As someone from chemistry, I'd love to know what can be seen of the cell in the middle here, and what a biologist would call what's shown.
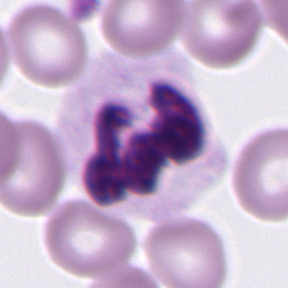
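Roughly round in outline, the cell has a faint, pale edge. Its nucleus is divided into several lobes linked in a chain, with no visible nucleoli. Only fine, faint lilac granules occupy the cytoplasm. The cell is a segmented neutrophil.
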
